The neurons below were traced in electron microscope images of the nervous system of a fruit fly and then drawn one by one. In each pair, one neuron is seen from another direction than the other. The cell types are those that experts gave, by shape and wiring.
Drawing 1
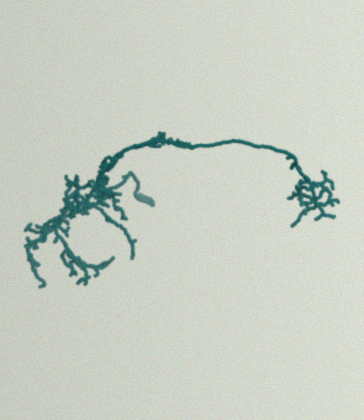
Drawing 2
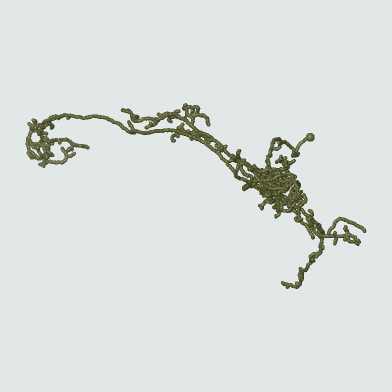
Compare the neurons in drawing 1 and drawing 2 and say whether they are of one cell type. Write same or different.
same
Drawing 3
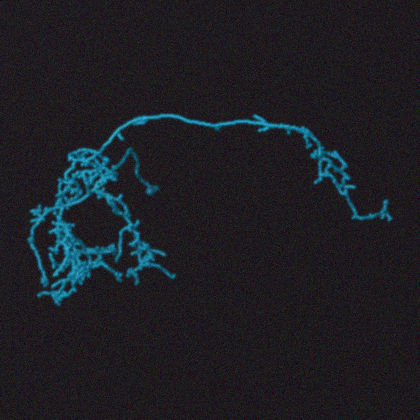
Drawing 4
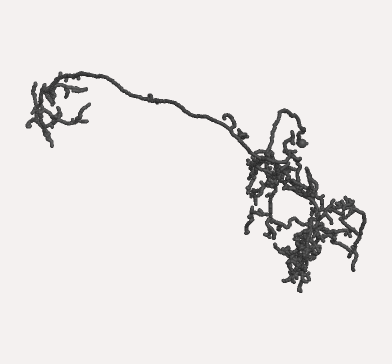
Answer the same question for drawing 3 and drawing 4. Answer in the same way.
same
